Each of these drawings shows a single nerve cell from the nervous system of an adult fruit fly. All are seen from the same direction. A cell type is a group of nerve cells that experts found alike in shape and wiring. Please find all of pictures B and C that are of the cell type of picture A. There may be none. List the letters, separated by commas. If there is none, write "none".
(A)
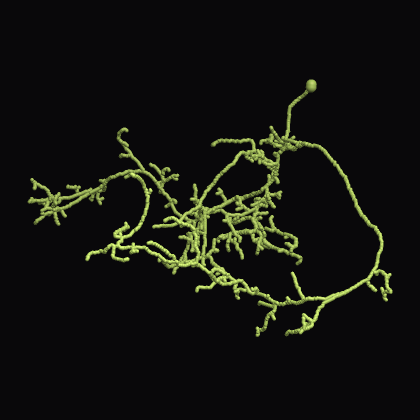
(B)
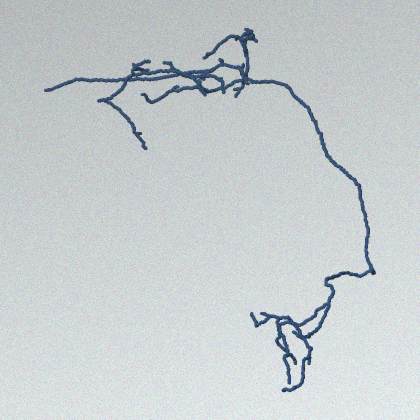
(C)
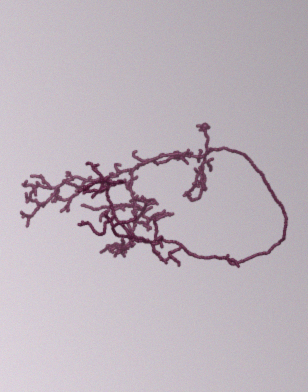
C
